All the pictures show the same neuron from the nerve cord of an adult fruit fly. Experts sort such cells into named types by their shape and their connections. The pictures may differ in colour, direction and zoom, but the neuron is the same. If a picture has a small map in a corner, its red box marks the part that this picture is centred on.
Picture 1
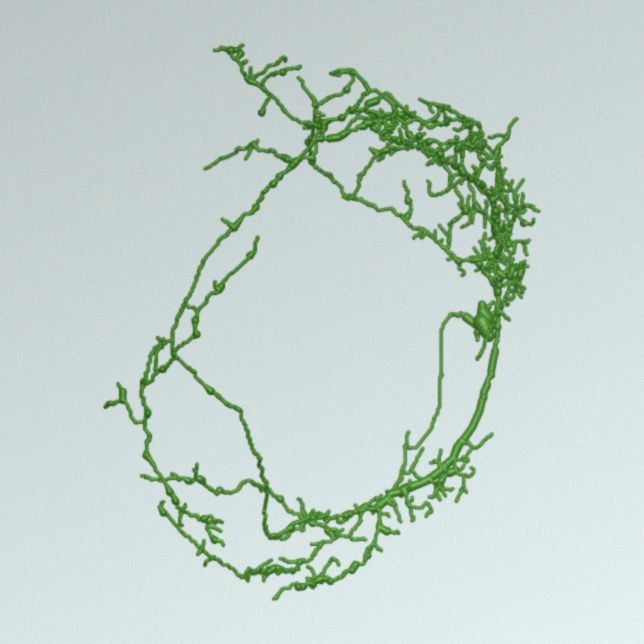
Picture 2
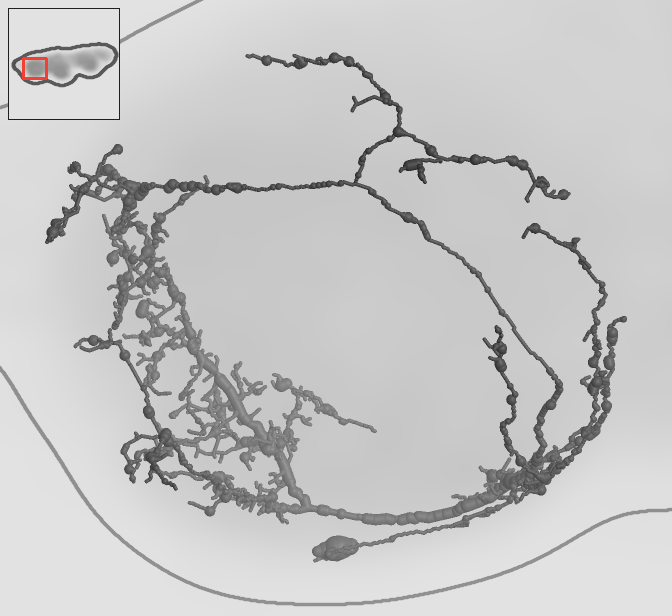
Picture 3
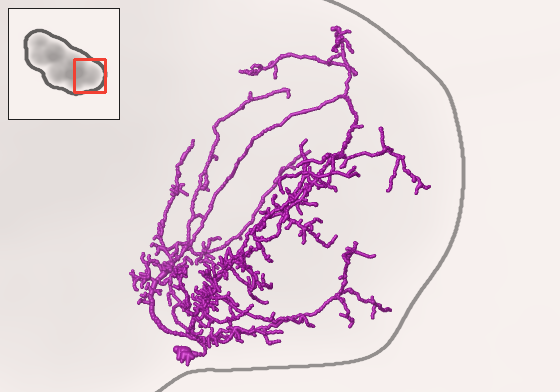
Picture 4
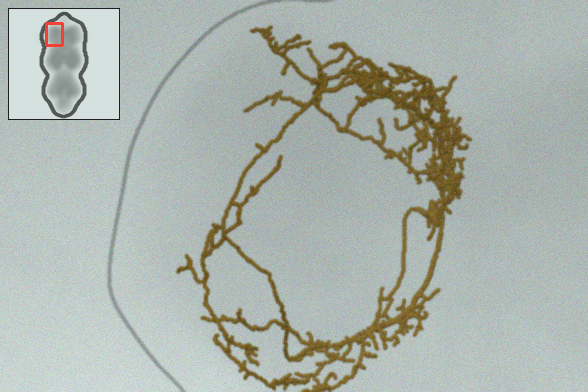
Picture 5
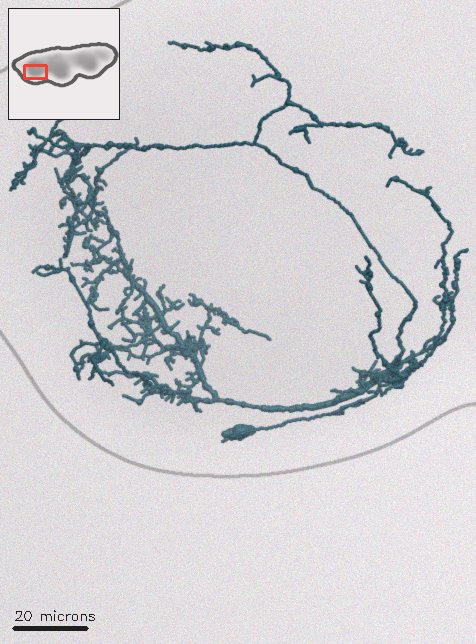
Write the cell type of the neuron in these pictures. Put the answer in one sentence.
The cell type is IN04B038.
